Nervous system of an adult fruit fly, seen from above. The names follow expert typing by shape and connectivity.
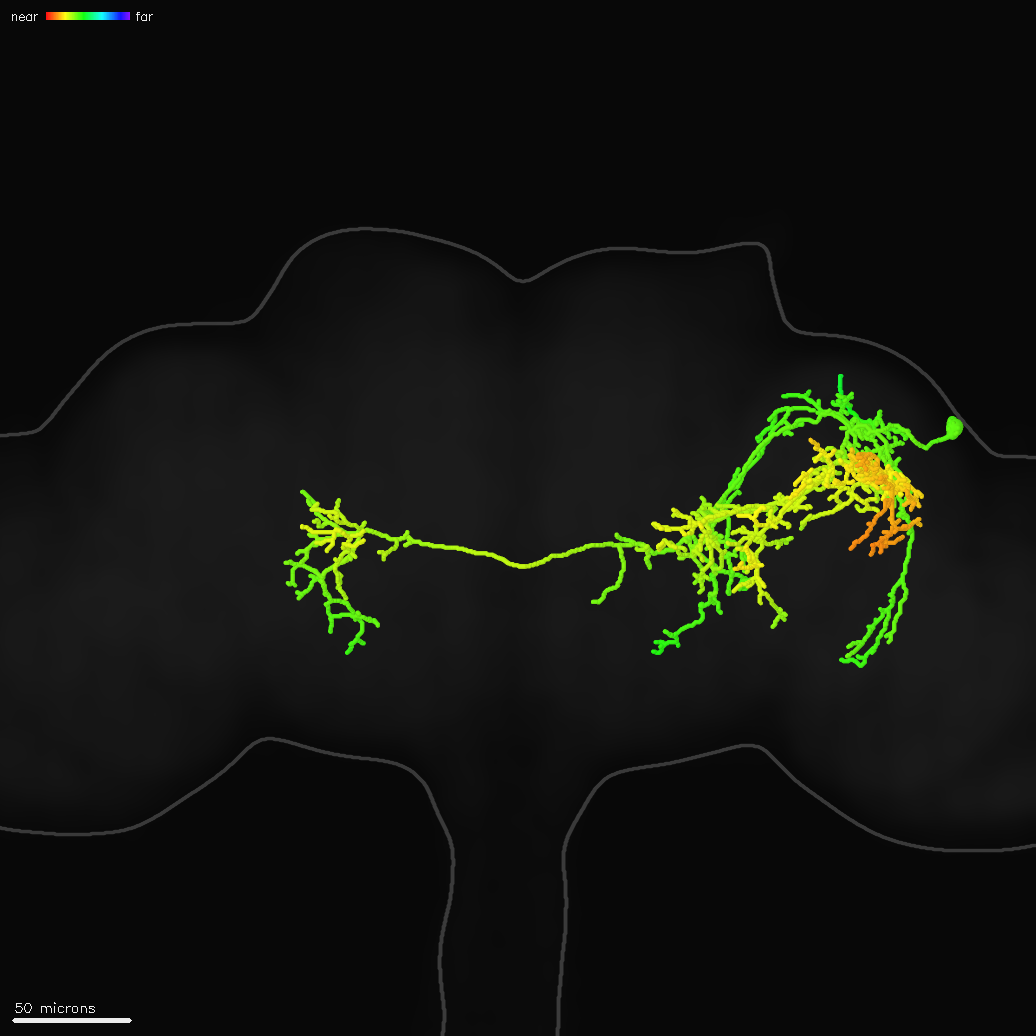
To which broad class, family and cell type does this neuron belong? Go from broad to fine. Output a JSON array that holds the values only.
["central-brain intrinsic neuron", "hemilineage SLPa&l1_anterior", "CL069"]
